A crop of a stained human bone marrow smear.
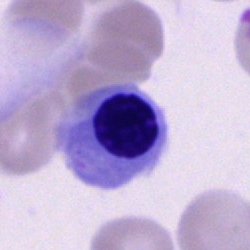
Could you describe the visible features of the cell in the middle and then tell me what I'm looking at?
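Look first at the nucleus: it sits off-centre, toward the right side of the cell. No nucleoli can be seen inside it. The rim of cytoplasm is widest on the lower left side of the nucleus, and a few small pinkish-purple granules lie in that lower left cytoplasm. This cell is an erythroblast.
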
